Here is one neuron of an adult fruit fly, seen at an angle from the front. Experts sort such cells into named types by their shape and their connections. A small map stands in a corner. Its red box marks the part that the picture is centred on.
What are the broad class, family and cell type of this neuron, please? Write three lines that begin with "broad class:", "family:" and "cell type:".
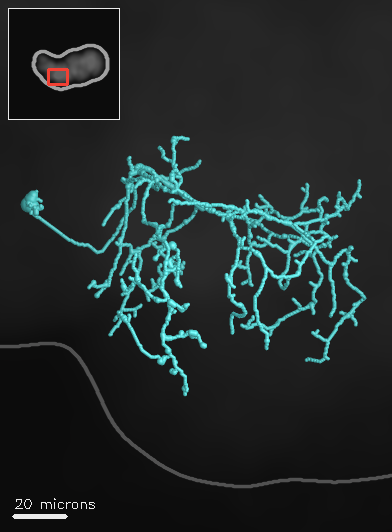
broad class: nerve-cord intrinsic neuron
family: hemilineage 03A
cell type: IN03A069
